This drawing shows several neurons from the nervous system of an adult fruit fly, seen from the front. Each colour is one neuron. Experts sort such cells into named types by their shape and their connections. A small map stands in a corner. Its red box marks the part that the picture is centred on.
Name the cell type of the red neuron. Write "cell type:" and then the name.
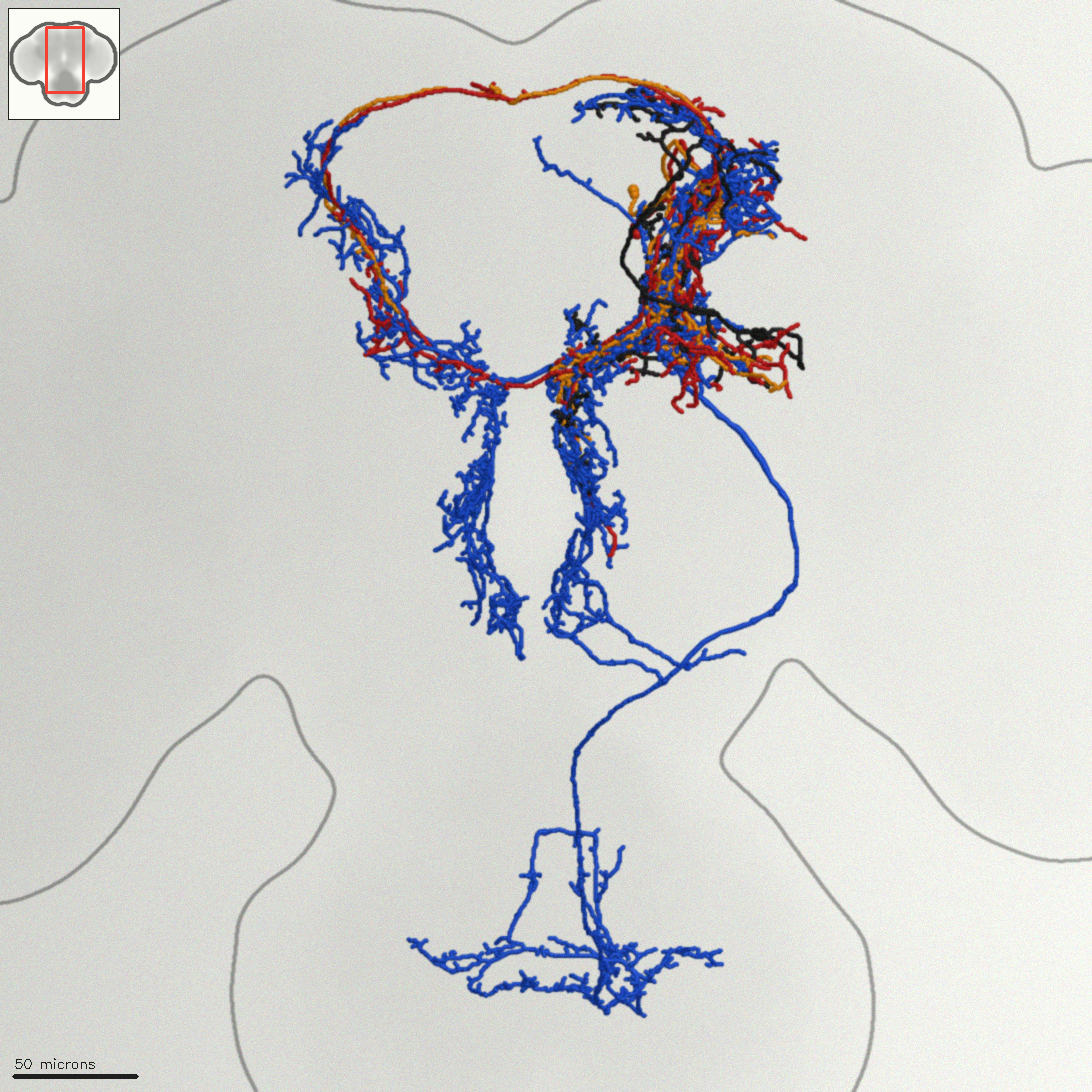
cell type: pC1_13a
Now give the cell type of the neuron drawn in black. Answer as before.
cell type: aIPg7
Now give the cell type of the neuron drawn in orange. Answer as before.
cell type: pC1_14a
